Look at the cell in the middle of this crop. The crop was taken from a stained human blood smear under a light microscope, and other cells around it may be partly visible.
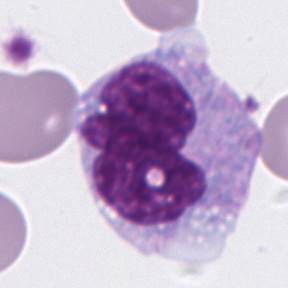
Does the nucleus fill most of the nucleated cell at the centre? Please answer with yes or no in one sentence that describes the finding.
No, the cytoplasm is broad rather than a narrow rim.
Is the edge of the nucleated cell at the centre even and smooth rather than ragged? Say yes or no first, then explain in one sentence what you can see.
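No. The cell outline is irregular, with a pale bulge at the top.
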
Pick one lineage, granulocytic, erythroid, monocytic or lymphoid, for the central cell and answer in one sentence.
Regarding its lineage, the centered cell is monocytic.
